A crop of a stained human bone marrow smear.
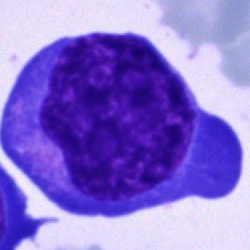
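Blast, with deep blue cytoplasm and a paler zone of cytoplasm lying beside the nucleus on its left side. No clear vacuoles are present in the cytoplasm. At the lower left edge of the picture is part of another cell with blue cytoplasm.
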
